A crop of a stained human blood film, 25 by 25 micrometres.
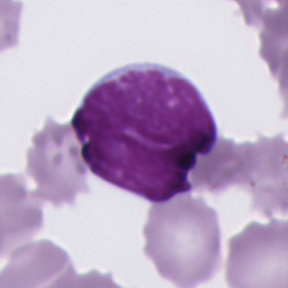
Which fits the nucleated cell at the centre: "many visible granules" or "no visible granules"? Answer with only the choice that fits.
No visible granules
